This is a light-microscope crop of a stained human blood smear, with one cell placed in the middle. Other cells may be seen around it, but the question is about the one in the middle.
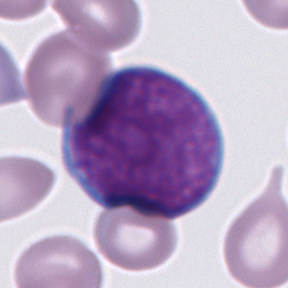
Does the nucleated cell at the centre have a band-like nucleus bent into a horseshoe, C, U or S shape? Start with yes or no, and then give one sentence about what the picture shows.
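No. The nucleus is round and shows no lobes.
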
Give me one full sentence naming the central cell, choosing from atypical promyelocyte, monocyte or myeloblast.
The cell found in the middle of this crop is a myeloblast.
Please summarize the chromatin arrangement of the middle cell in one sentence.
What stands out is fine chromatin lacking any coarse clumps.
